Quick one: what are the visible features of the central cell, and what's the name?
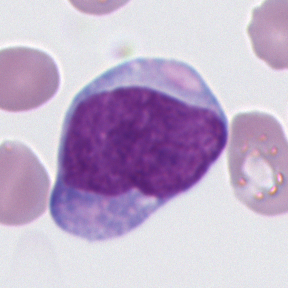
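You'll see the nucleus as a single unlobed mass, sitting off-centre so that it reaches the right edge of the cell, and it fills about 60% of the cell's area. Its chromatin is finely stippled, not gathered into coarse clumps. The cytoplasm is widest below the nucleus. That's an atypical promyelocyte.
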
